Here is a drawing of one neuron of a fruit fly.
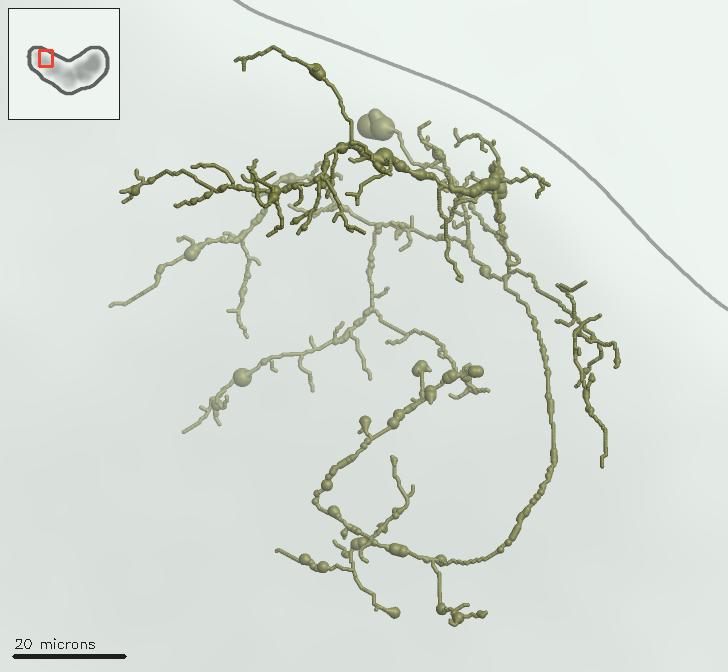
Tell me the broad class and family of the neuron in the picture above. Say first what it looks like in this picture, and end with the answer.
From top to bottom in the picture it spans about 100 microns. The picture shows dozens of branch ends. It is a nerve-cord intrinsic neuron. Its family is hemilineage 09A.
